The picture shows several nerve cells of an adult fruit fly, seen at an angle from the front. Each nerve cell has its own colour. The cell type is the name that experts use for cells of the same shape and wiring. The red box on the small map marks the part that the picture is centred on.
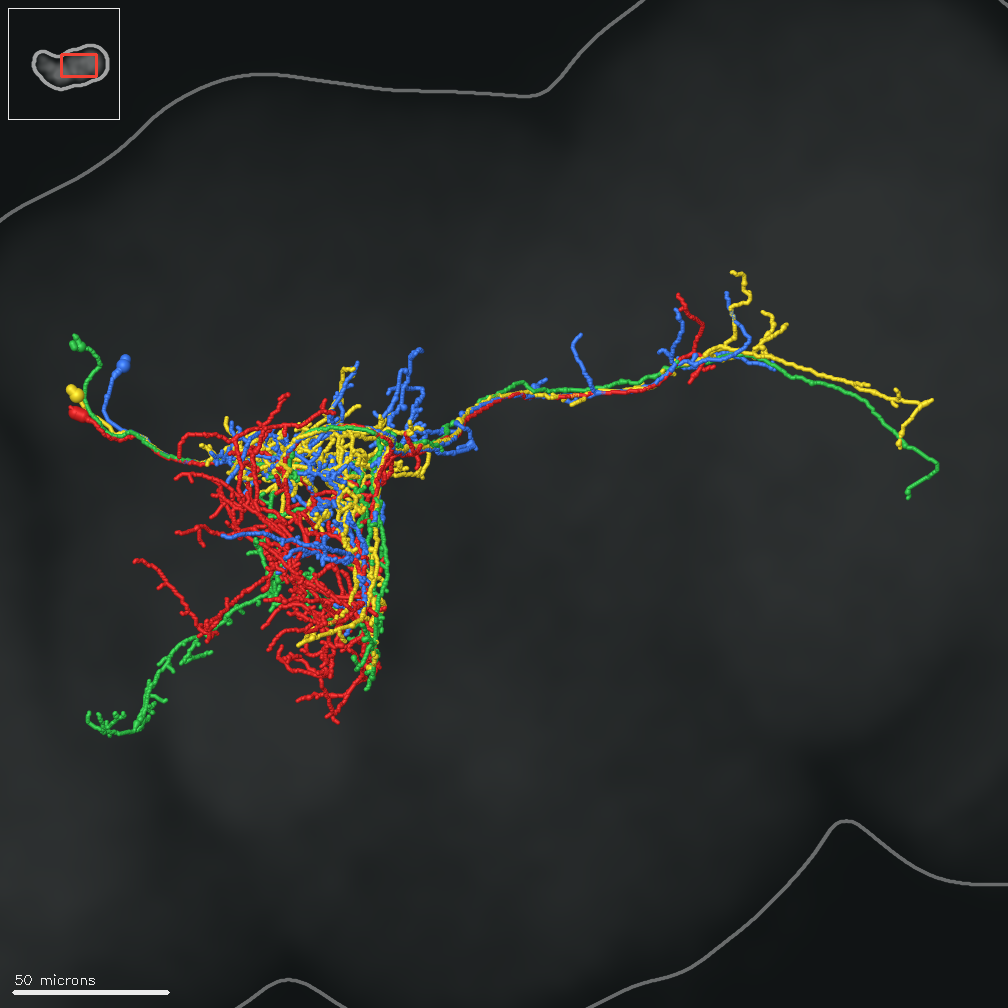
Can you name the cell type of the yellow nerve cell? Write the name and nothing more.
CL274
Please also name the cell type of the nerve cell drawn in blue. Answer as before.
CL275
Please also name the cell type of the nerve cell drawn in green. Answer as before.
CB1842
